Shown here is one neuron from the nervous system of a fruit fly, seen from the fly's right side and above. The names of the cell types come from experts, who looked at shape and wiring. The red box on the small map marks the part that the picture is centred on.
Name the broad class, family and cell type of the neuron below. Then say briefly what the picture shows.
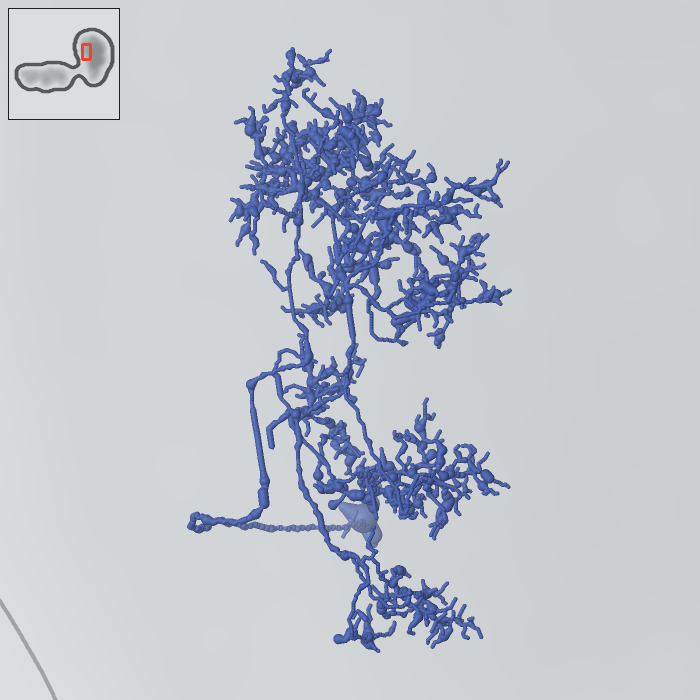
This is an optic-lobe intrinsic neuron. Its family is Pm. Its cell type is Pm3. More than a hundred branch ends can be seen. As drawn here it is taller than it is wide.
